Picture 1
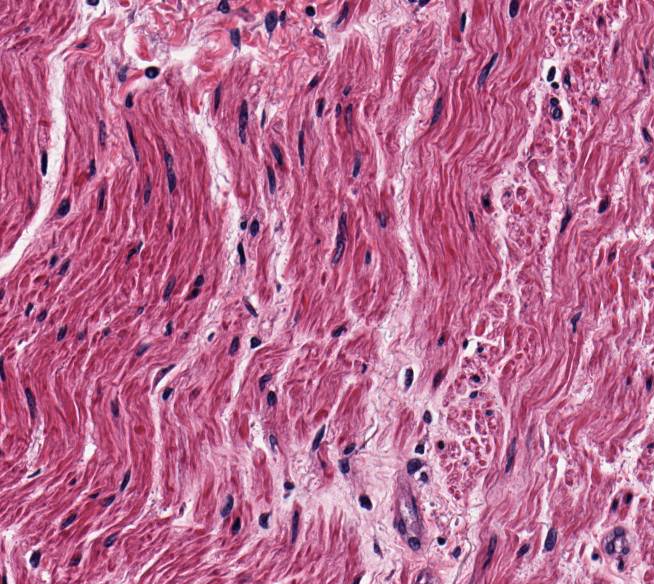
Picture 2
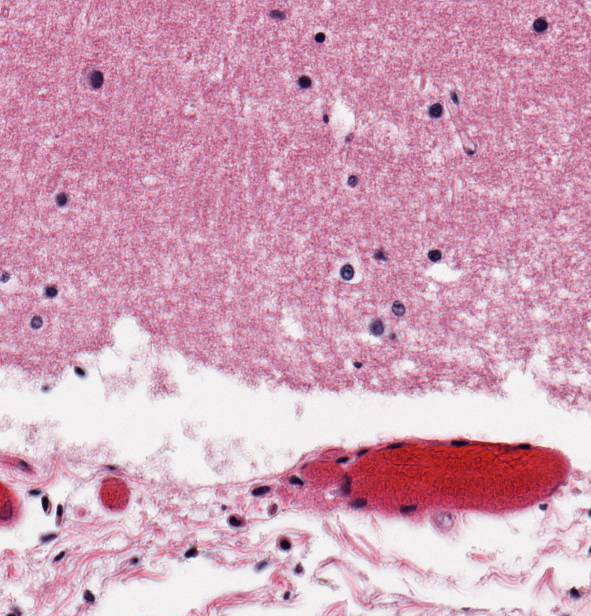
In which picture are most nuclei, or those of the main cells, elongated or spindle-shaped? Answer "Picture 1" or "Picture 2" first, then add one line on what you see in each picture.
Picture 1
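In picture 1: The nuclei are elongated and lie parallel to the fibres.
In picture 2: Small, round, dark nuclei with little visible cytoplasm lie sparsely scattered through the pink matrix.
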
